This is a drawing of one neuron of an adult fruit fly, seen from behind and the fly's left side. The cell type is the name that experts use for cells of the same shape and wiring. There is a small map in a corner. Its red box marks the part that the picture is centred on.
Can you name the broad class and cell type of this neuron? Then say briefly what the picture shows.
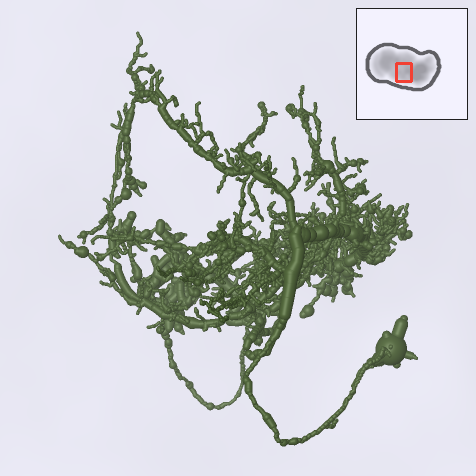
It is a central-brain intrinsic neuron. Its cell type is CB0214. Its cell body lies at the lower right of the picture. More than a hundred branch ends can be seen.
